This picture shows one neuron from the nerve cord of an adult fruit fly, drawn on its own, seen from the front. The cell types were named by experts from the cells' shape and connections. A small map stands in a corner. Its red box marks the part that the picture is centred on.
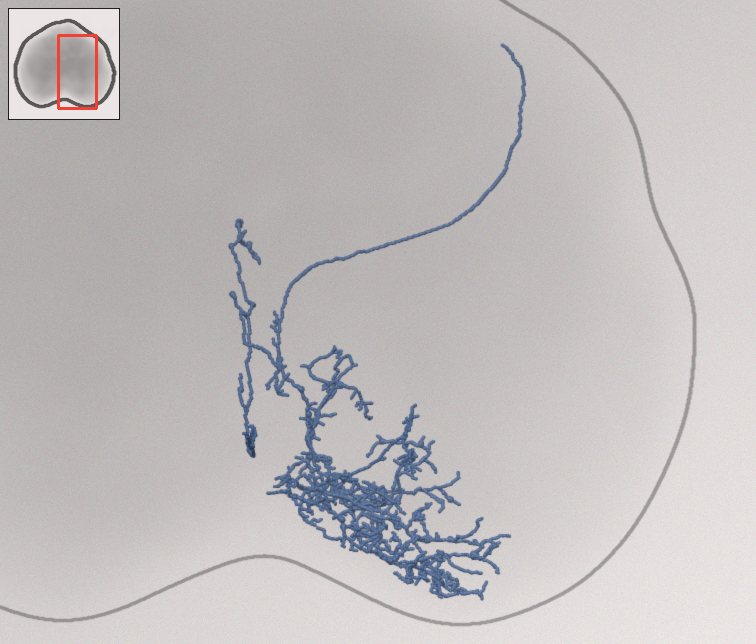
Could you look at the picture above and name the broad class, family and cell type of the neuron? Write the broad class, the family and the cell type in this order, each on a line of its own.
nerve-cord intrinsic neuron
hemilineage 23B
IN23B080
